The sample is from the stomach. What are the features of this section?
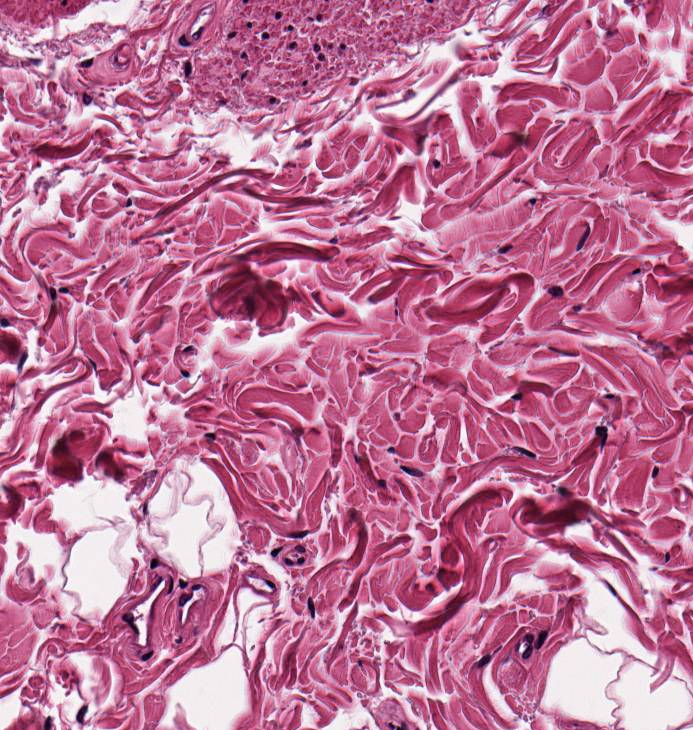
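Thick collagen bundles, strong pink-red with eosin, fill most of the field. Orientation varied: some bundles cut lengthwise, some across. Narrow white clefts separate the bundles throughout. Cells sparse; mainly small dark elongated fibroblast nuclei scattered between bundles.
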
